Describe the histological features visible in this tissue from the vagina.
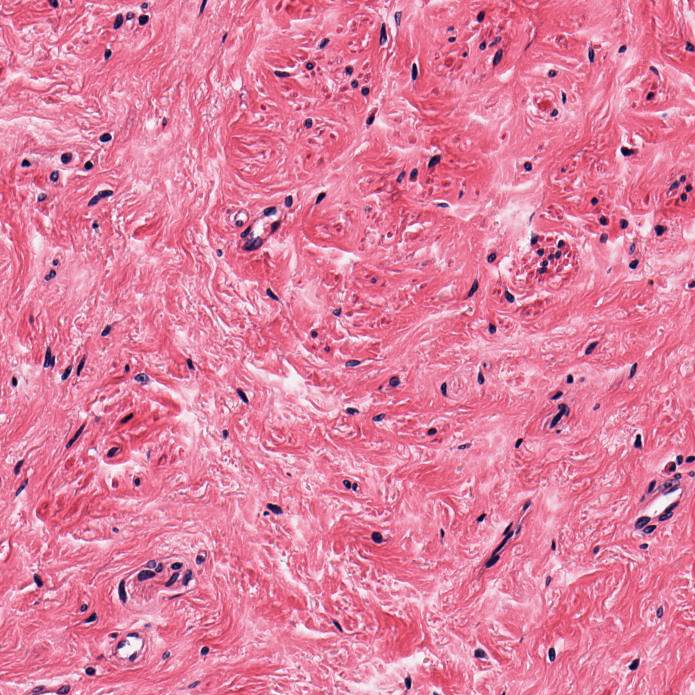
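Dense pink fibrous tissue fills the entire field, and no epithelium is present. Its collagen bundles interlace and swirl in short runs rather than following a single line. Nuclei are sparse and lie singly among the collagen. Most are small, dark and spindle-shaped to oval.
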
